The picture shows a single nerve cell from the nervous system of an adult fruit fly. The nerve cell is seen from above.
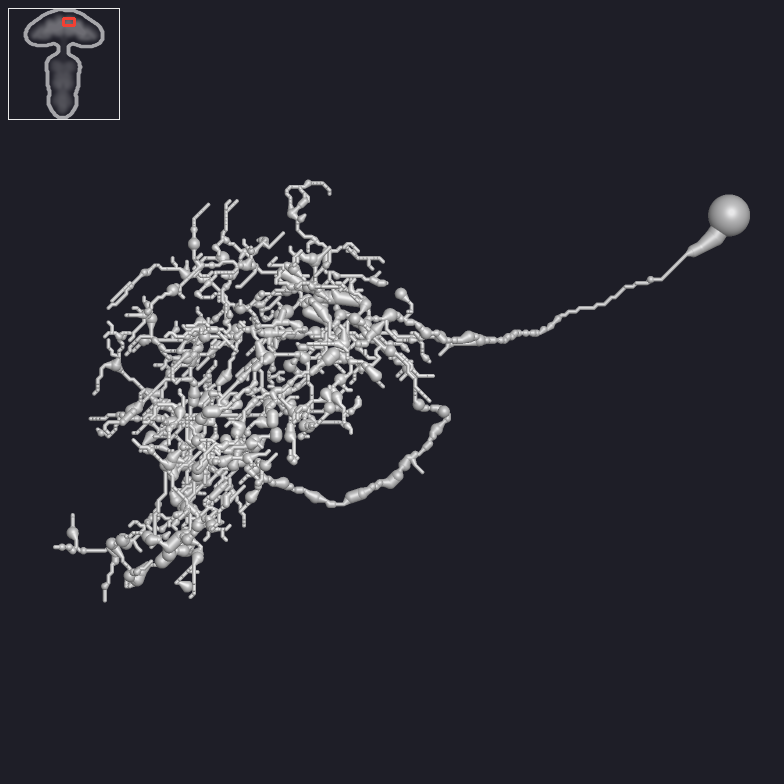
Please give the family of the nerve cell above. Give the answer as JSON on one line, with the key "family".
{"family": "hemilineage TRdl_b"}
